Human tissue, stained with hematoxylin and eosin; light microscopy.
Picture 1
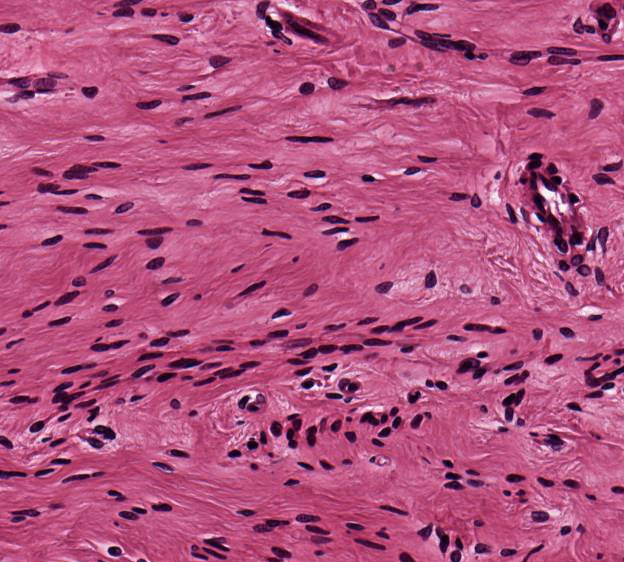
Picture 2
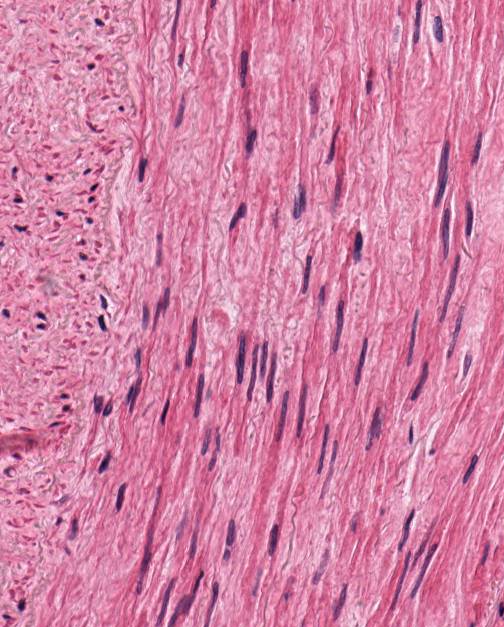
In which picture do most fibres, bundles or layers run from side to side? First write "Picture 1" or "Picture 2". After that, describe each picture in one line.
Picture 1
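What picture 1 shows: The pink fibres and the cells among them run mainly from left to right across the field.
What picture 2 shows: In the larger right part, the fibres run roughly from top to bottom of the field, parallel to one another.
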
